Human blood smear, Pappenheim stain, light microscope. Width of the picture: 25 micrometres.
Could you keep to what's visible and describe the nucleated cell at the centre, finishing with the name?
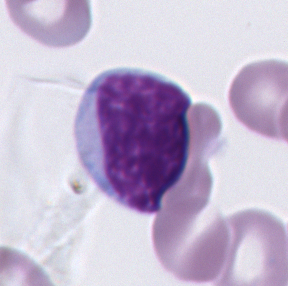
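First, the outline is smooth and roughly oval. Second, the nucleus sits off-centre, pushed toward the right side of the cell, and measures about 12 by 9 micrometres. Third, its chromatin is dark purple and coarsely clumped. Fourth, the cytoplasm forms a pale blue crescent on the left side. The cell is a typical lymphocyte.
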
